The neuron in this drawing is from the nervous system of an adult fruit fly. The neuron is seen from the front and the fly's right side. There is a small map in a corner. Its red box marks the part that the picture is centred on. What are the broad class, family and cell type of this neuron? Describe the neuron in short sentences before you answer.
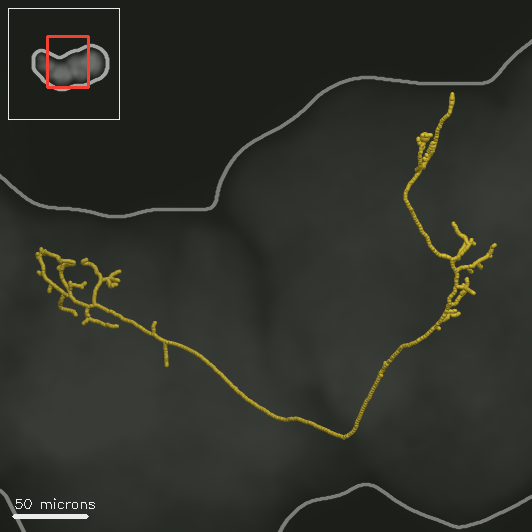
By the scale bar it is about 300 microns wide in this view. In this view it is wider than it is tall. Its broad class is descending neuron. Its family is DNp. It is of cell type DNp28.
